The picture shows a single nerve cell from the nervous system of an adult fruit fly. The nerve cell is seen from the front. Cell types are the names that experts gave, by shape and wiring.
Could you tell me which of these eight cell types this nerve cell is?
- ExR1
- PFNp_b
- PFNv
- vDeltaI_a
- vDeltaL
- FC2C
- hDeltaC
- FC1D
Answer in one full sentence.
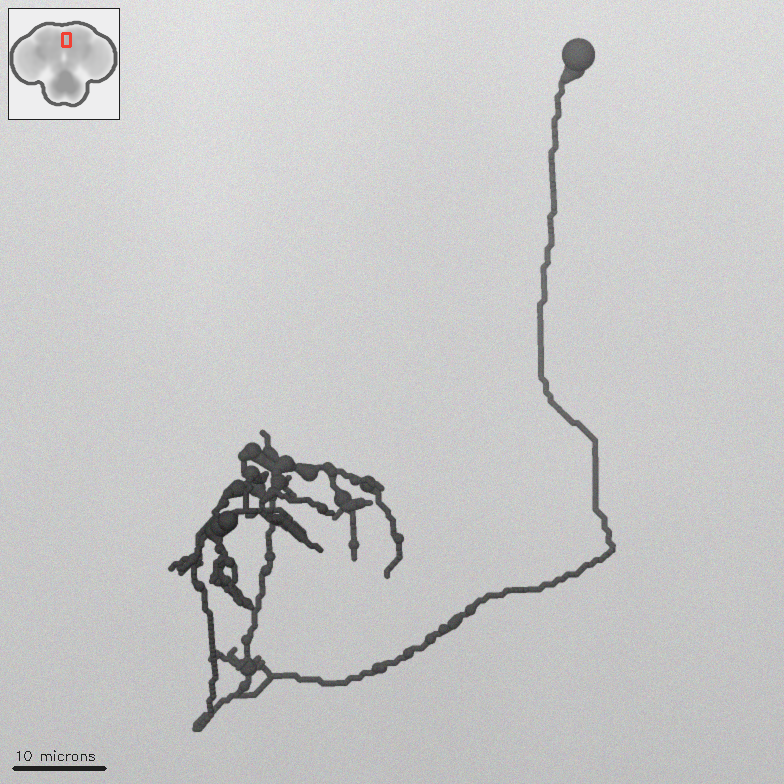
This nerve cell is included in the cell type vDeltaL.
